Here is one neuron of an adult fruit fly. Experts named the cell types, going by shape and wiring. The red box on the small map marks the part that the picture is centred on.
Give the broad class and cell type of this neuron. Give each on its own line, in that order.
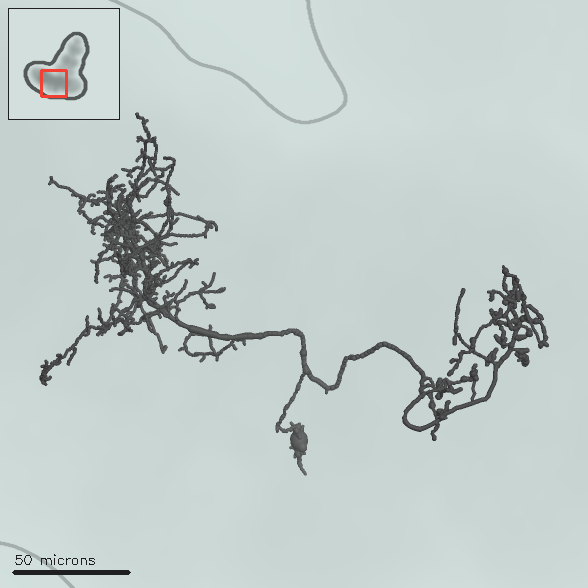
central-brain intrinsic neuron
CB0121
